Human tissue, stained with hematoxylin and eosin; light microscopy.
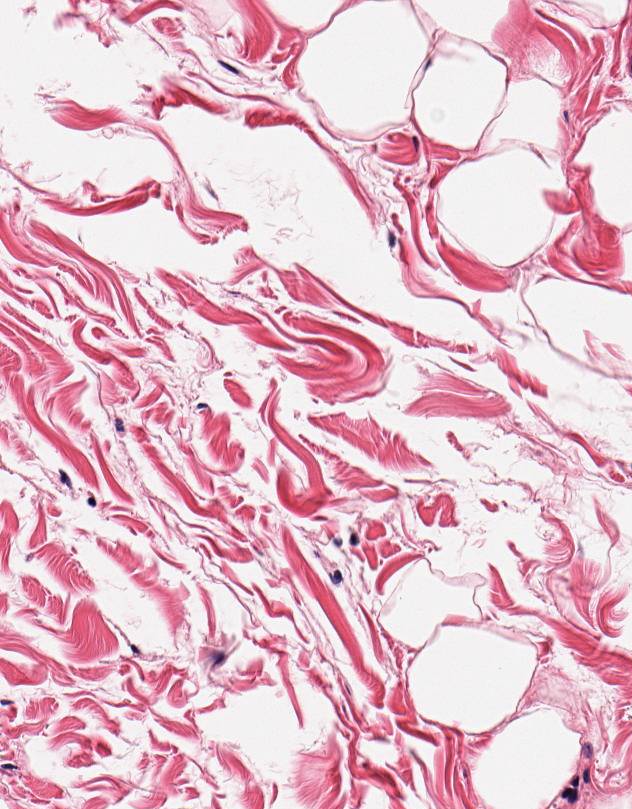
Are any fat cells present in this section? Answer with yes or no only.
Yes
